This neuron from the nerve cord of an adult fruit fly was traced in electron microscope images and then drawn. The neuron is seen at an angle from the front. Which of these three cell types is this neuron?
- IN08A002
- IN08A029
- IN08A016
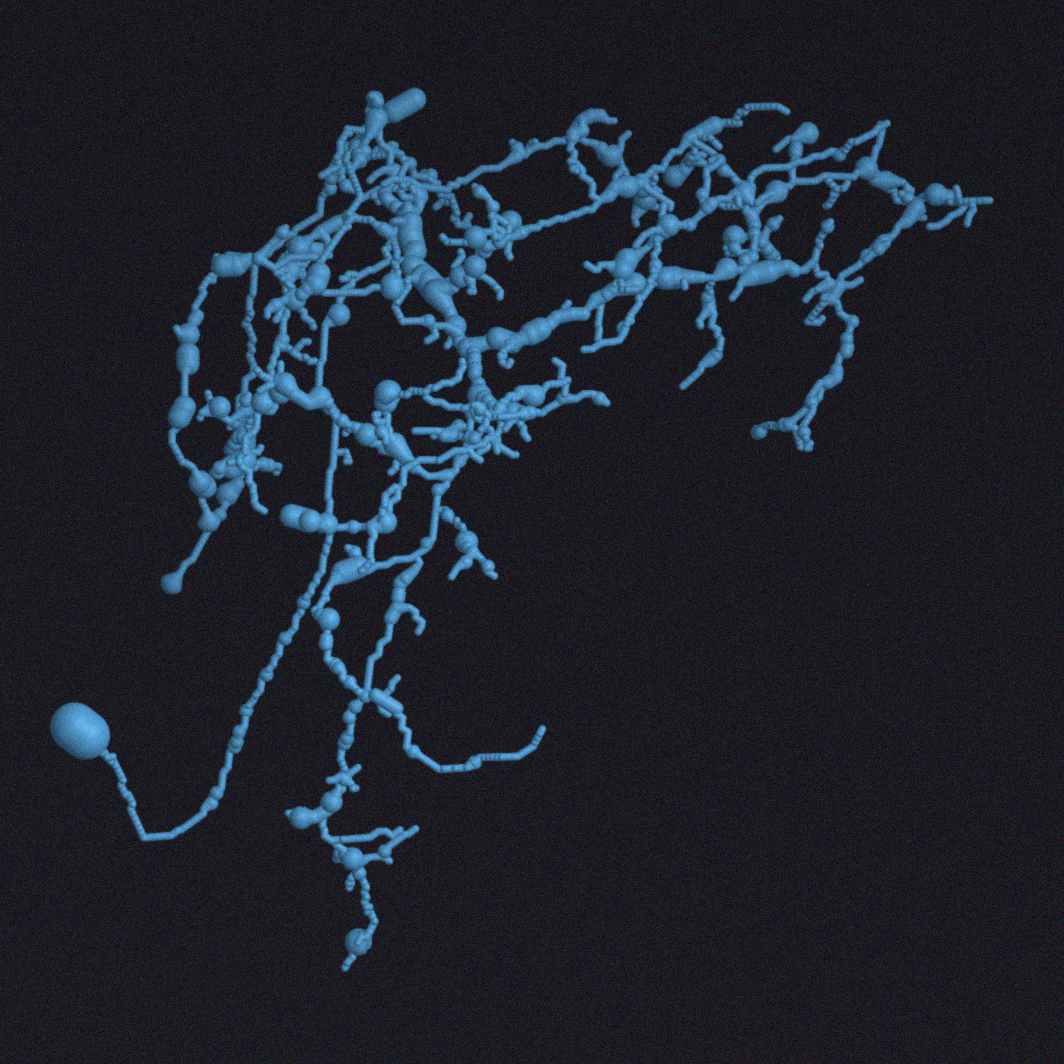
IN08A029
